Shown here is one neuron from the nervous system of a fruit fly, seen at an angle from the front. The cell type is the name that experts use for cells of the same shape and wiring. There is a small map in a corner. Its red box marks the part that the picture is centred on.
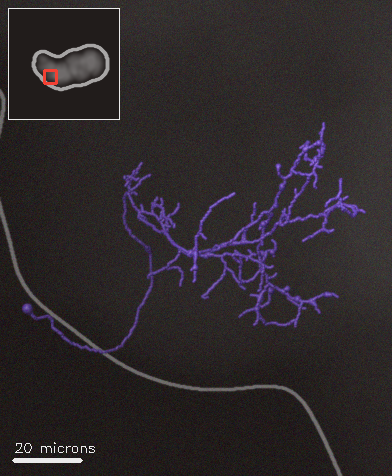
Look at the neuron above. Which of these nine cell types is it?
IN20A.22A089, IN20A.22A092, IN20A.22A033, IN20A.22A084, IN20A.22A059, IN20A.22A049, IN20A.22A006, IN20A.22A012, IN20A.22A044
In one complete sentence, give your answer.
Typed by cell type, the neuron is IN20A.22A084.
